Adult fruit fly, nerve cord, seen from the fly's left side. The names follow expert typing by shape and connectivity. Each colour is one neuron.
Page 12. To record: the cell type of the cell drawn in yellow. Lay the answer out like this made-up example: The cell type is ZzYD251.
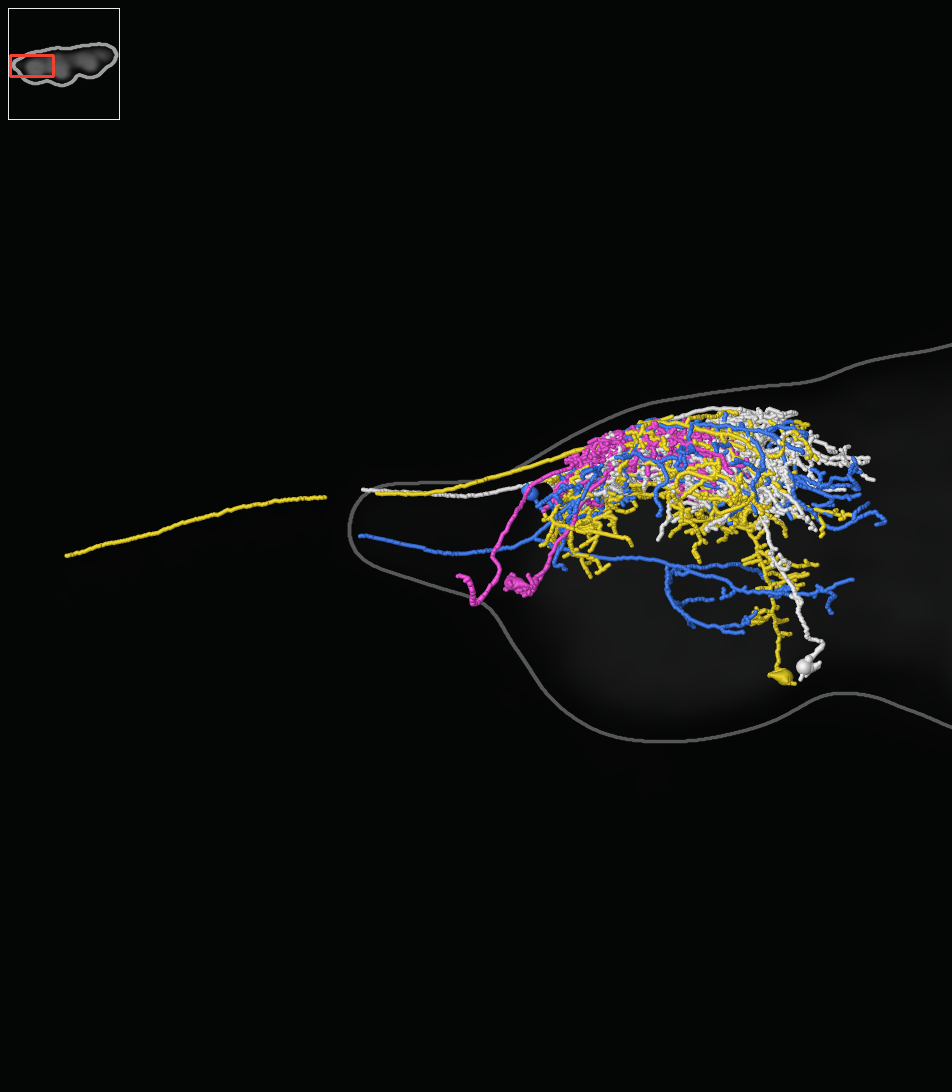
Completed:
The cell type is AN27X011.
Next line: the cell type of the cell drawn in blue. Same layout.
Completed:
The cell type is ANXXX108.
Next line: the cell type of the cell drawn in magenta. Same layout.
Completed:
The cell type is FNM2.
